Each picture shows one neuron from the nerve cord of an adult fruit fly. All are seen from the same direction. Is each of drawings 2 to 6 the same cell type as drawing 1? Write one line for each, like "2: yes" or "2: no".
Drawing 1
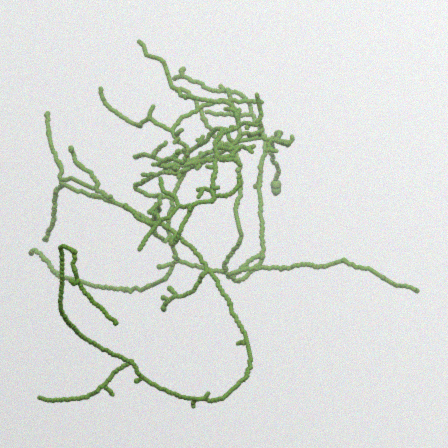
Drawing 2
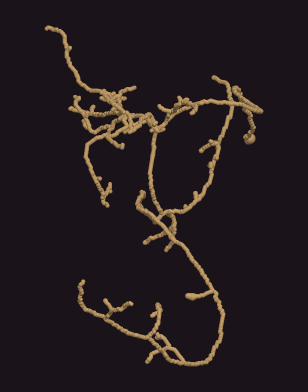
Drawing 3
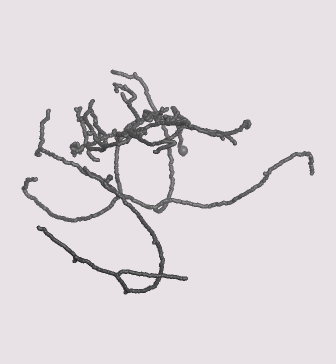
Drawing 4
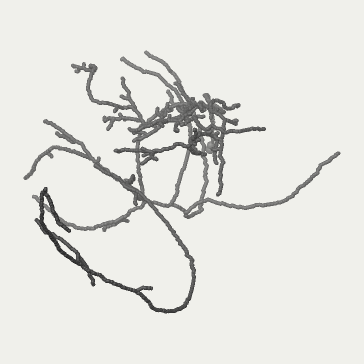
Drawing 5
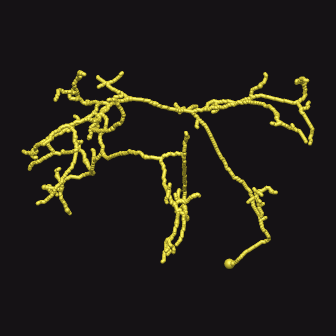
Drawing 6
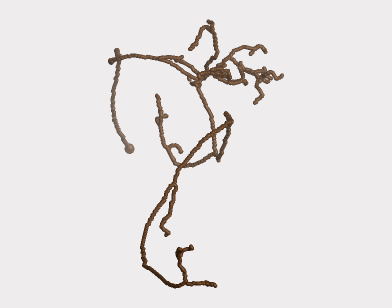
2: yes
3: yes
4: yes
5: no
6: yes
